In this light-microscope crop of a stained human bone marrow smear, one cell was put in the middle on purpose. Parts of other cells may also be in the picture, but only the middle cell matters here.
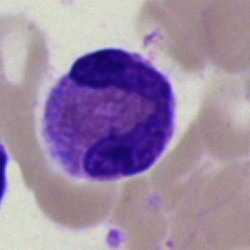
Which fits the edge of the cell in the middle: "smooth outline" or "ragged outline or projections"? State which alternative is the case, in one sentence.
In outline, this cell is smooth rather than rough.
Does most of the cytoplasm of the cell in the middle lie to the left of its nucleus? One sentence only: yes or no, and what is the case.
Yes, the nucleus of the cell is shifted toward the right.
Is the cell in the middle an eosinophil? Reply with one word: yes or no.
yes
